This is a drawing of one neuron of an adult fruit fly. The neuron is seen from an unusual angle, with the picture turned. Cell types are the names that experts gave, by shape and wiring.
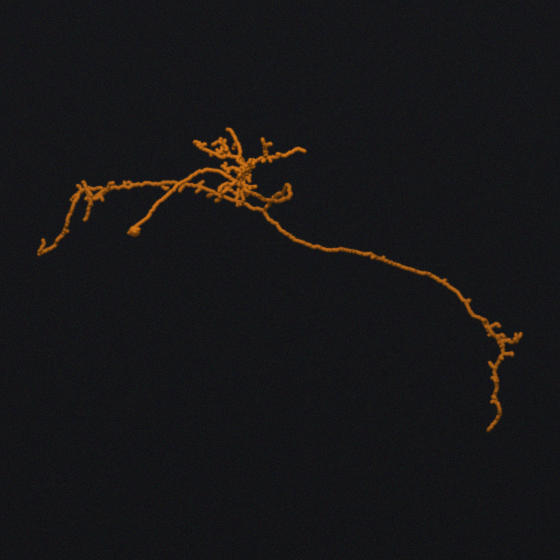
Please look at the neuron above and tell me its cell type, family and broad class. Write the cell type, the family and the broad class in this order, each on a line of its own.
VES034_b
hemilineage VESa2
central-brain intrinsic neuron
